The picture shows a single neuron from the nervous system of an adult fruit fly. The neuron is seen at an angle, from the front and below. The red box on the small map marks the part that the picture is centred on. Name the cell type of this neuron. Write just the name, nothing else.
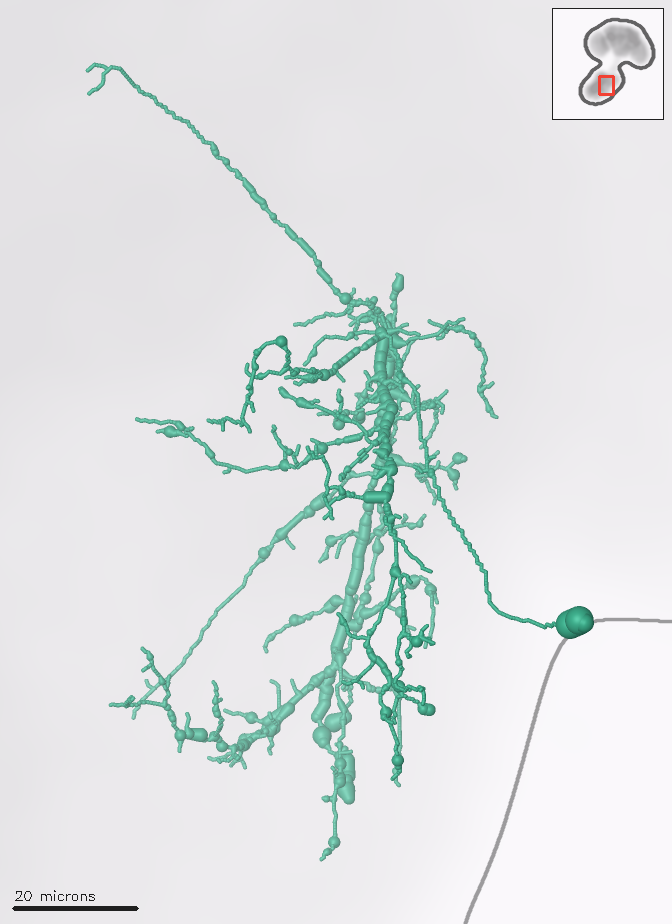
IN08A023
